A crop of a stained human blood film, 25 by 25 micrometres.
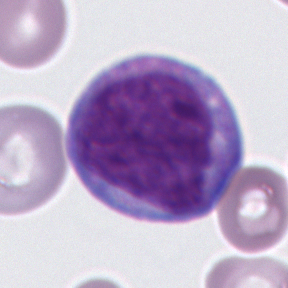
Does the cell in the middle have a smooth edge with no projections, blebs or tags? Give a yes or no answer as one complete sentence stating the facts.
Yes, this cell's outline runs smooth, without projections.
